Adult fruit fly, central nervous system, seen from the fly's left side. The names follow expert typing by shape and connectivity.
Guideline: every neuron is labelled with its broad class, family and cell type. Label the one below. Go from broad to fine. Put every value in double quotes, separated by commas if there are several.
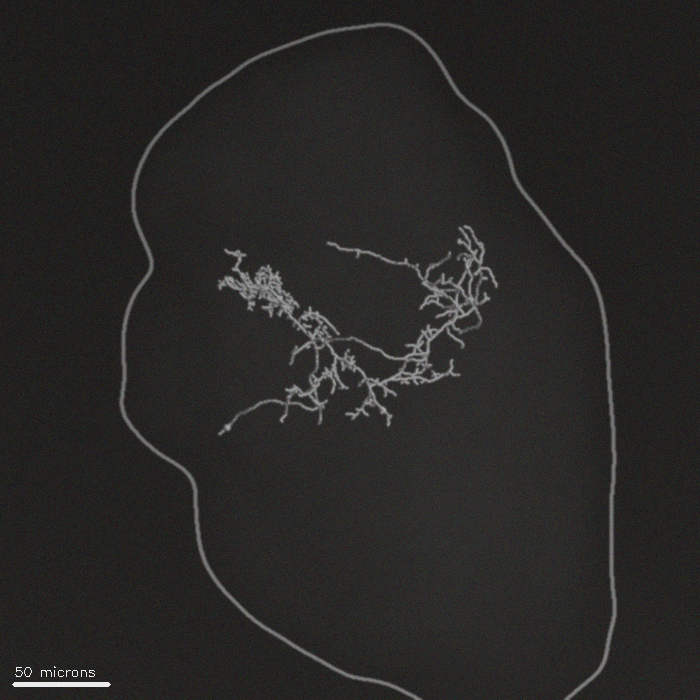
"central-brain intrinsic neuron", "hemilineage WEDa2", "PLP021"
